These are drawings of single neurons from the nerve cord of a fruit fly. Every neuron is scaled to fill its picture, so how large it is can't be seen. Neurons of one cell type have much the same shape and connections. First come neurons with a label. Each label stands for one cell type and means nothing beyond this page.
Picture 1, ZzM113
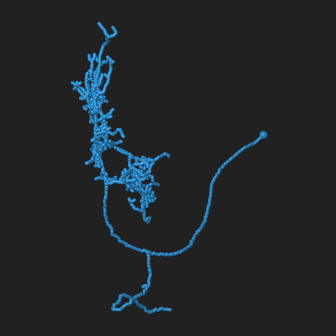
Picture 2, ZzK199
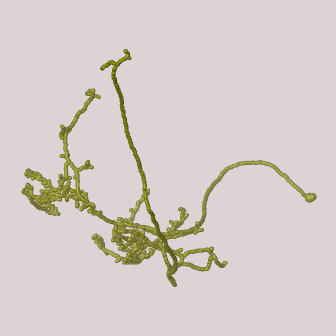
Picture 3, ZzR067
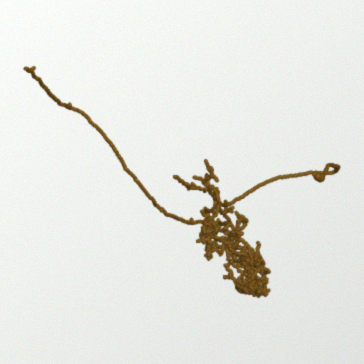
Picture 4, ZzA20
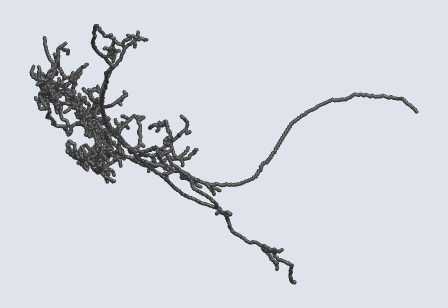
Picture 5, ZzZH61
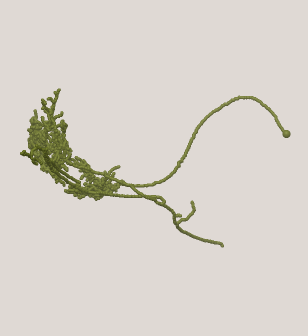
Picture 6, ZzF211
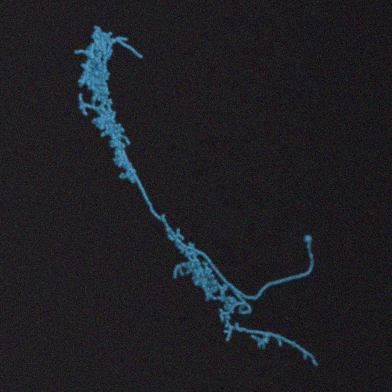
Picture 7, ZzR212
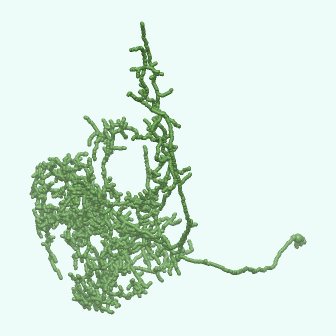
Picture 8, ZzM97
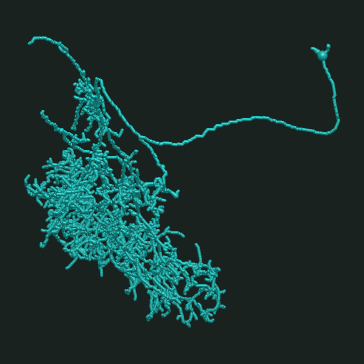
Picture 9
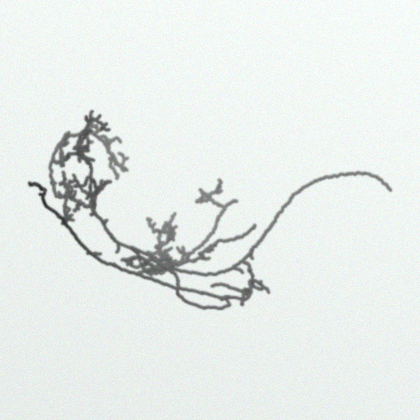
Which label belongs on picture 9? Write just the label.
ZzK199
